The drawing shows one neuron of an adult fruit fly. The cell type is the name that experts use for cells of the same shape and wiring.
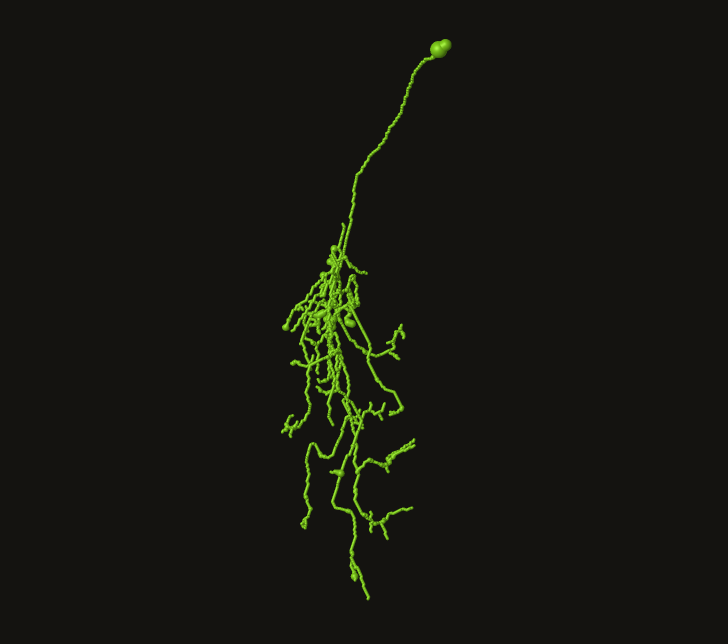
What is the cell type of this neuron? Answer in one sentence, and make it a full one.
Cell type IN01B080 is what this neuron is.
